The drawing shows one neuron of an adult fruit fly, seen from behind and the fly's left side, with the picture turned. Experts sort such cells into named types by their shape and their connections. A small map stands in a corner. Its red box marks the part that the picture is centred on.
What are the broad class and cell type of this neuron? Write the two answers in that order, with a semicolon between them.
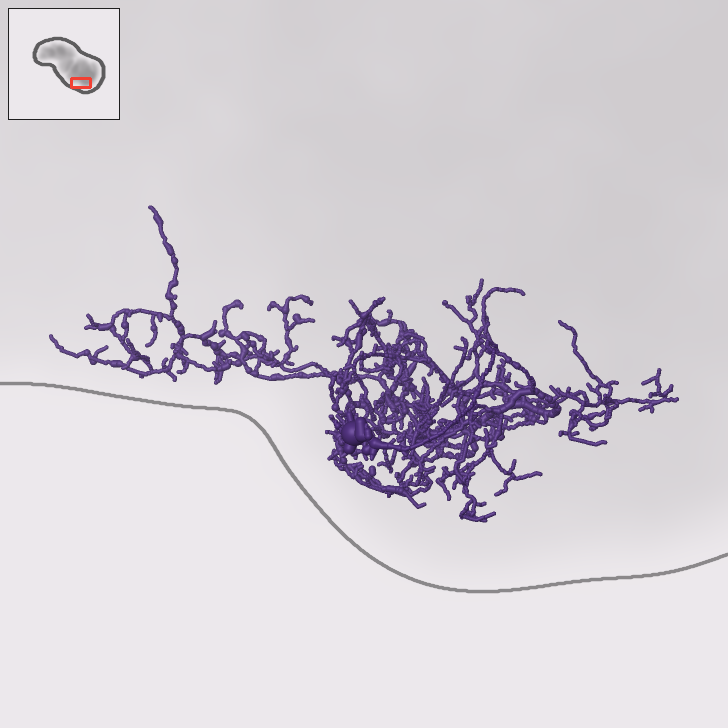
central-brain intrinsic neuron; SMP553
